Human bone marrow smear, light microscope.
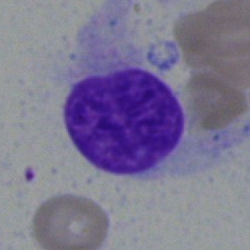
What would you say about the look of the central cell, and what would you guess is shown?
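Look first at the chromatin, clumped into darker purple patches with paler streaks between them. The cytoplasm ends in a faint, irregular outer border, and just above and to the right of the nucleus sits a small ring of purple dots. Red cells lie against the cell's right side. What you are seeing is a lymphocyte.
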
